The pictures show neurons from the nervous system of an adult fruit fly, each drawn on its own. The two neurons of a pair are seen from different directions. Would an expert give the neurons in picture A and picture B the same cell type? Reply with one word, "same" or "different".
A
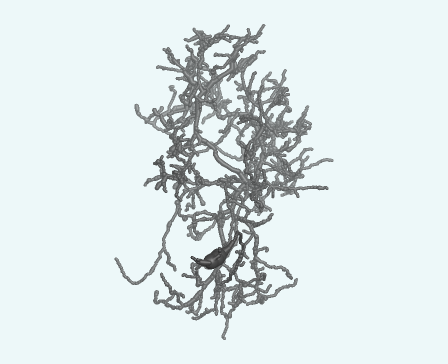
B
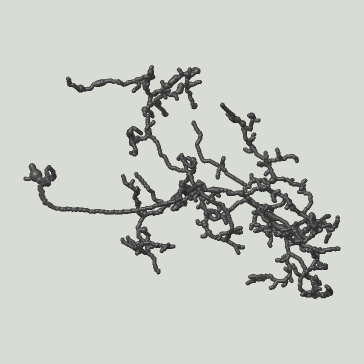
different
